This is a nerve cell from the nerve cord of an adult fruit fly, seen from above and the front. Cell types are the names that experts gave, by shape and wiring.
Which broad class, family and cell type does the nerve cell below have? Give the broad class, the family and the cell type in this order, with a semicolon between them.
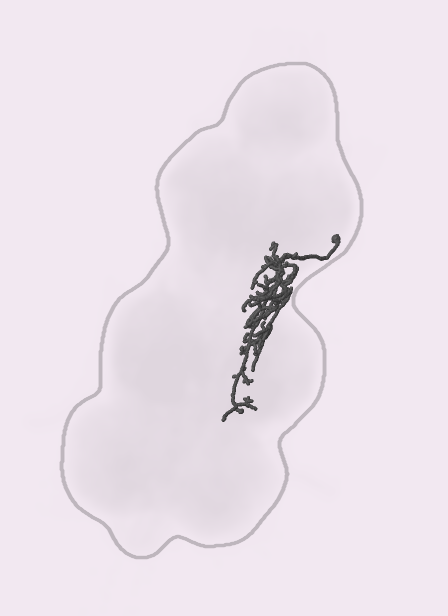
nerve-cord intrinsic neuron; hemilineage 16B; IN16B047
